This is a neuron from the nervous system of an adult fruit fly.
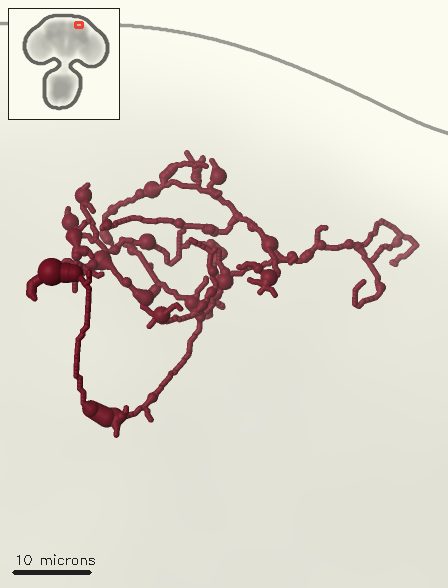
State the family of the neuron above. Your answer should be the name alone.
hemilineage SLPpm1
